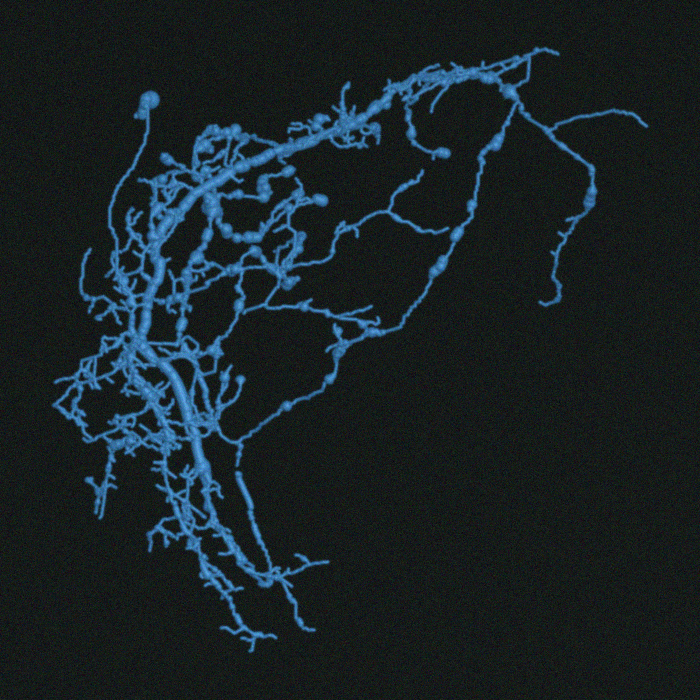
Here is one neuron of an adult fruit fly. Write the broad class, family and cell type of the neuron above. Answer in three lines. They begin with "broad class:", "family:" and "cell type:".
broad class: nerve-cord intrinsic neuron
family: hemilineage 17A
cell type: IN17A045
